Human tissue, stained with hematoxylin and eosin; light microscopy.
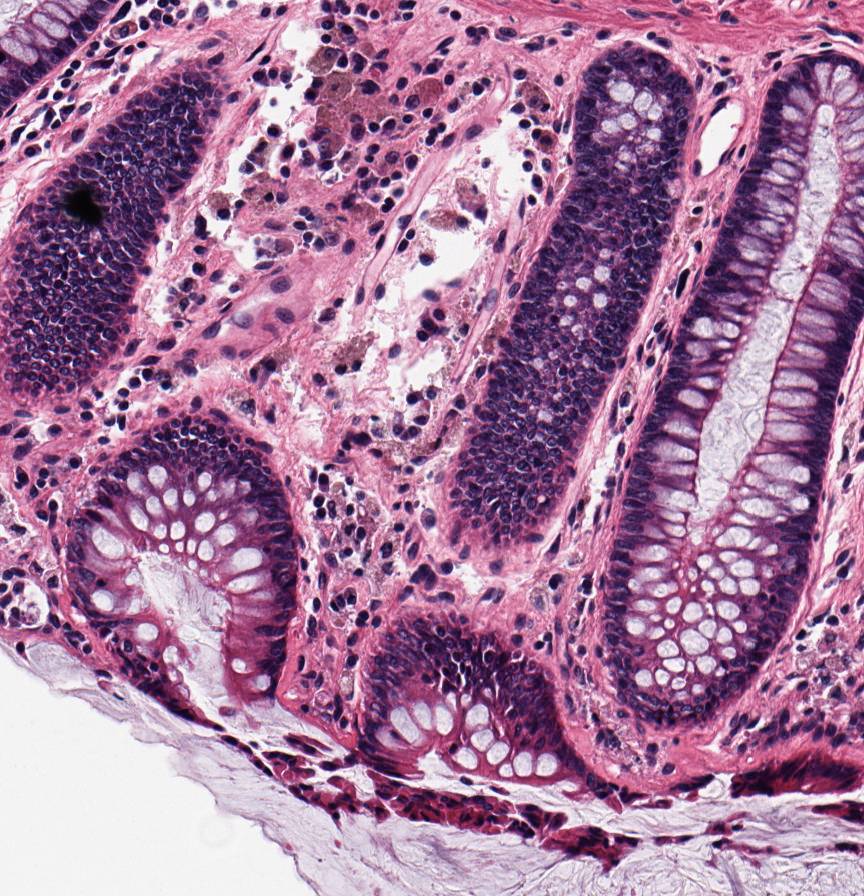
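Transverse colon. Columnar epithelium with many goblet cells, their mucin vacuoles pale and clear, lines the glands. Upper left and central glands, cut obliquely through their walls, show packed dark nuclei and few goblet cells. Upper centre: loose stroma with pale empty-looking spaces between fibres and cells, where macrophages with granular brown pigment in their cytoplasm cluster.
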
